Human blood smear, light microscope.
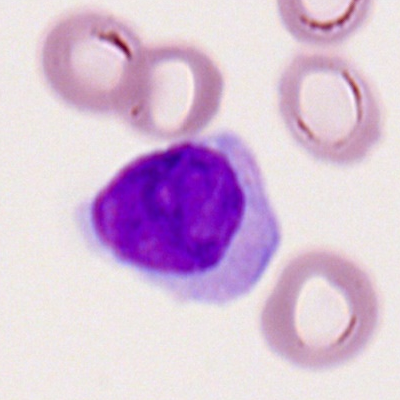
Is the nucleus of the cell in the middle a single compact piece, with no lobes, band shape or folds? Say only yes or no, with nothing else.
Yes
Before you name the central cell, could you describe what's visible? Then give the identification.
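Look at the chromatin here: it's dense and stains dark purple. Around it the cytoplasm is pale blue, with no granules and no vacuoles visible. So that one's a lymphocyte.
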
